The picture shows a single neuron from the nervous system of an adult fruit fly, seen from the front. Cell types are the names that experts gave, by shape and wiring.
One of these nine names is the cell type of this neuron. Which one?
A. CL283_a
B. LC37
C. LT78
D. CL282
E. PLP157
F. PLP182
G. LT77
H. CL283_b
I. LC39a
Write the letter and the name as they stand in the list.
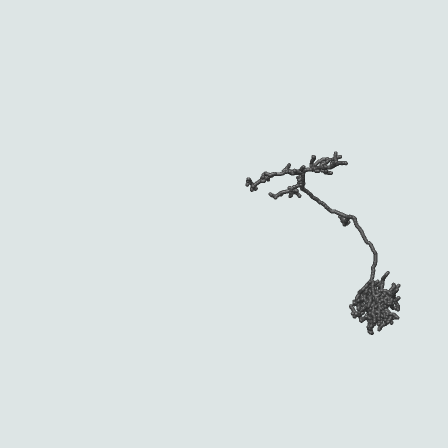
B. LC37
